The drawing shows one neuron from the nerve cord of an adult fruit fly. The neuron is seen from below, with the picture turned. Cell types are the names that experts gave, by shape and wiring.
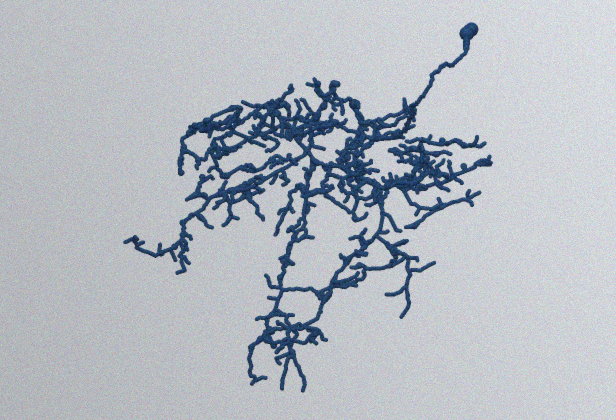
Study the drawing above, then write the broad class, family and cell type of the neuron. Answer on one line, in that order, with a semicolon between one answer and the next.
nerve-cord intrinsic neuron; hemilineage 08A; IN08A029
